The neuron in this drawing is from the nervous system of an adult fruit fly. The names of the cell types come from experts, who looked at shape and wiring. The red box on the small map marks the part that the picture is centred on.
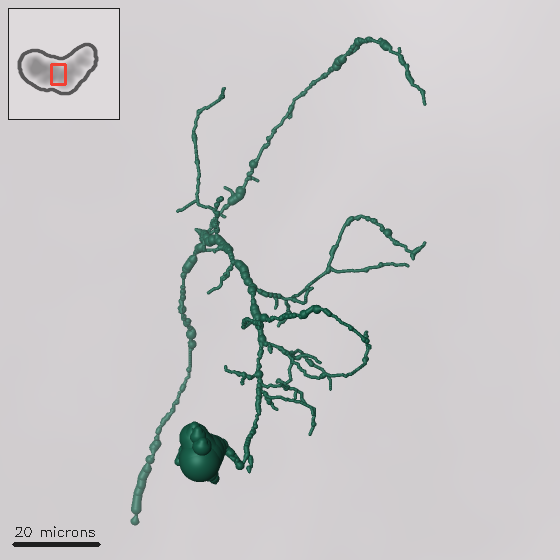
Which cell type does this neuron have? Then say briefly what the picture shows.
The cell type is Acc. tr flexor MN. Its broad class is motor neuron of the nerve cord. By the scale bar it is about 120 microns tall in this view. Dozens of branch ends can be seen.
